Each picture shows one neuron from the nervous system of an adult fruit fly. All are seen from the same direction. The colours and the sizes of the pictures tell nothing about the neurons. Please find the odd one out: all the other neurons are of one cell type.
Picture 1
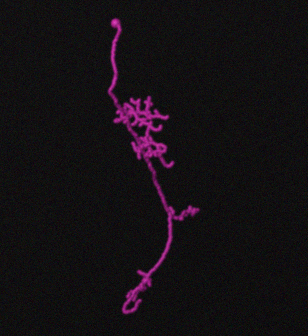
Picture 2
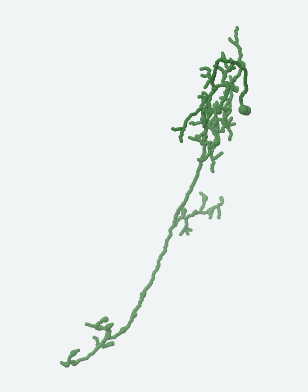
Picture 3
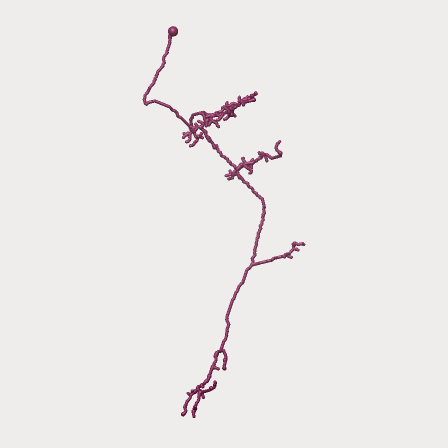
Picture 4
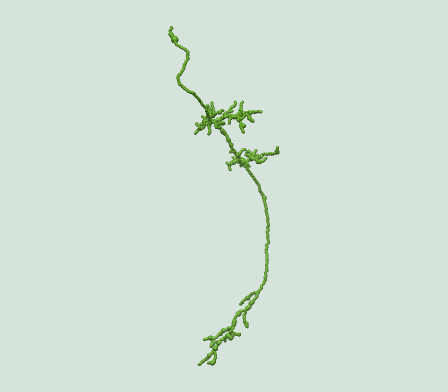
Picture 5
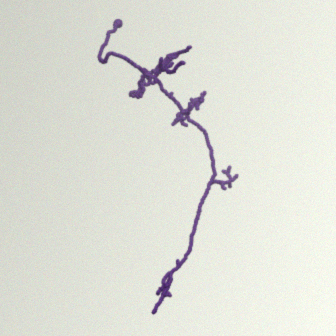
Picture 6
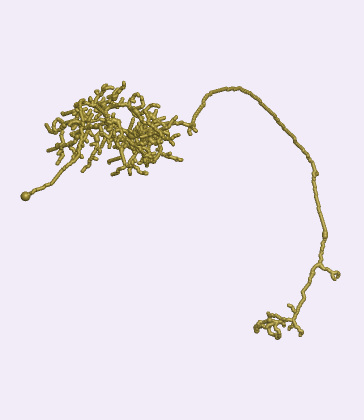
6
